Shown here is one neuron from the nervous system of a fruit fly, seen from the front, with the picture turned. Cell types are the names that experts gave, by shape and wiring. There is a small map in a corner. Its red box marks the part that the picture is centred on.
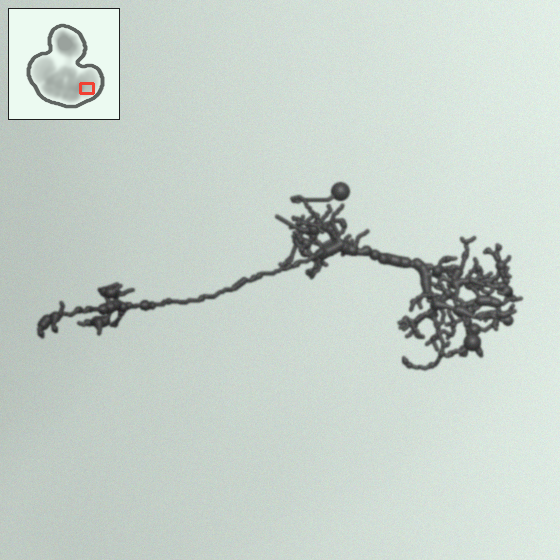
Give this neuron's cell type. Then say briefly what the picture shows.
It is of cell type Y3. Its broad class is optic-lobe intrinsic neuron. Dozens of branch ends can be seen. In this view it is more than twice as wide as it is tall.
